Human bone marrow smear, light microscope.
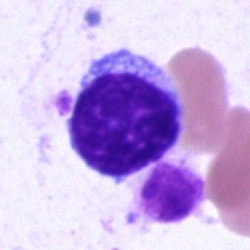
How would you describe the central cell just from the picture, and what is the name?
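Most of the cell is taken up by the nucleus. The cytoplasm is scant, appearing chiefly as a cap above the nucleus, and it stains blue. Dark purple chromatin shows coarse clumps with small paler patches between them. This is a lymphocyte.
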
